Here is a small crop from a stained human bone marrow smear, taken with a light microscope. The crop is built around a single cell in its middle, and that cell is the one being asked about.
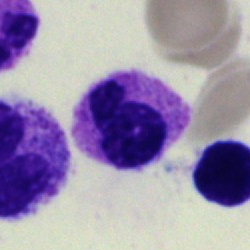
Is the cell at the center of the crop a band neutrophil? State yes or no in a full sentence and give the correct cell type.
No, the cell in the middle is correctly named a segmented neutrophil, not a band neutrophil.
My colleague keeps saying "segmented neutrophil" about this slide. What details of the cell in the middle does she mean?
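This is a segmented neutrophil. First item on the list: the granules, which are fine and lie scattered through a pinkish-lilac cytoplasm.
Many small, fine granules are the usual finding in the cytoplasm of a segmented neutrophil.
On that item, the picture agrees. Second item: the chromatin is dark purple and condensed. Third item: the outline is roughly round, with a slightly fuzzy edge.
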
